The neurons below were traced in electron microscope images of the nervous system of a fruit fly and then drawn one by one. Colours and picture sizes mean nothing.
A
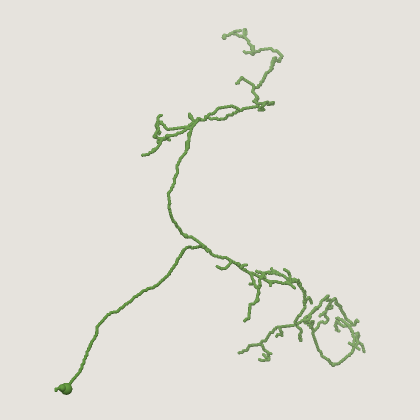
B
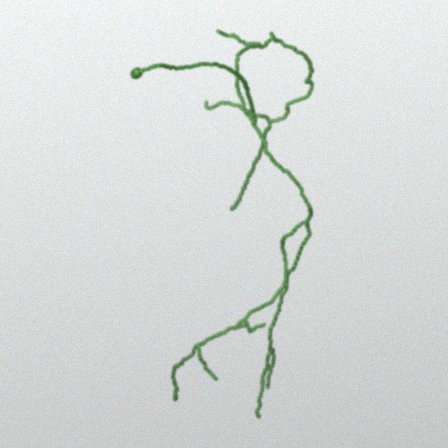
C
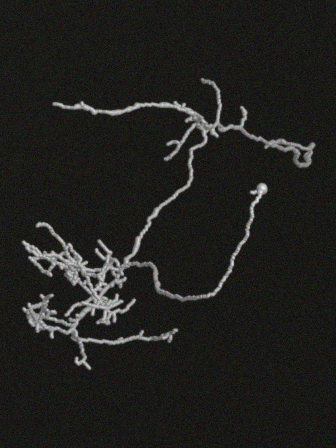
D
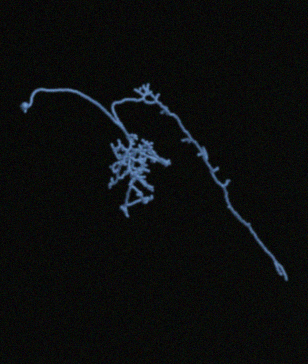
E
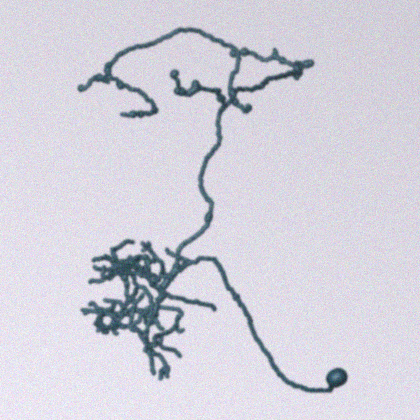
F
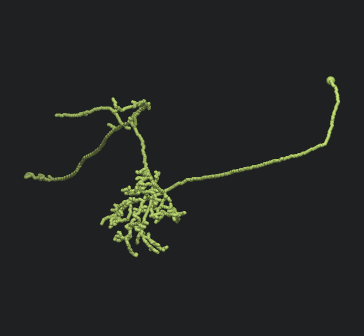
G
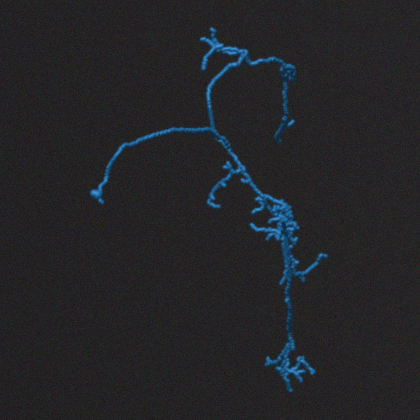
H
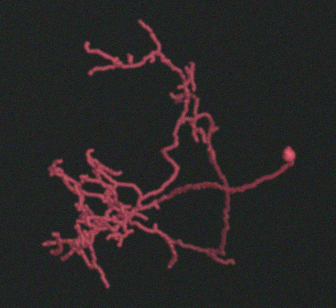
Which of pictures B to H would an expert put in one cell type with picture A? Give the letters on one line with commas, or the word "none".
B, G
